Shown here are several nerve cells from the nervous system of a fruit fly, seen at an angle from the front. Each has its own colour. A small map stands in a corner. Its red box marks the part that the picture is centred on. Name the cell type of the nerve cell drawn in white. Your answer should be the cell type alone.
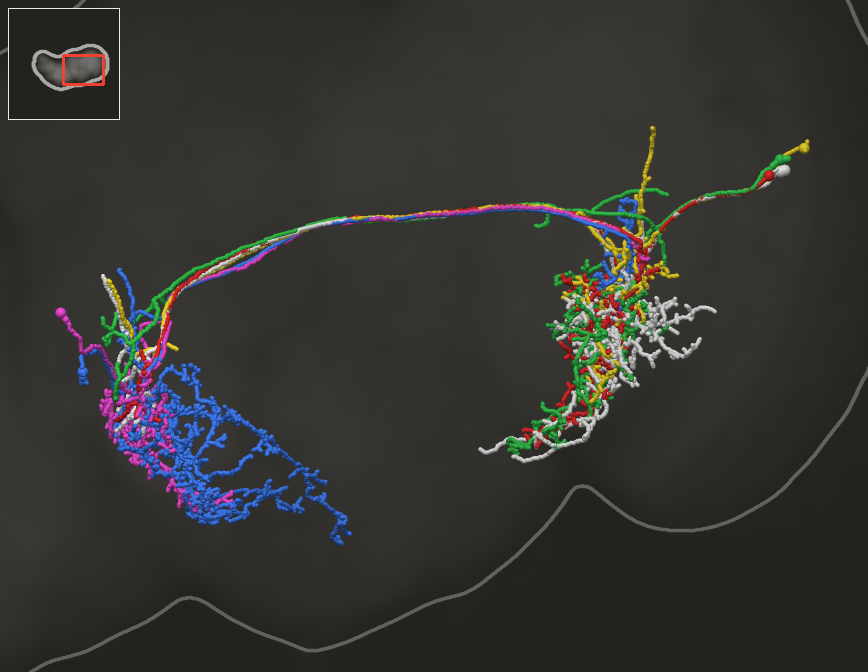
CB4173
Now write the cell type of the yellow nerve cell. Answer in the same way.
CB4174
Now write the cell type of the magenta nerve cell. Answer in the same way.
CB3162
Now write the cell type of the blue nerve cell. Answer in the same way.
CB3364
